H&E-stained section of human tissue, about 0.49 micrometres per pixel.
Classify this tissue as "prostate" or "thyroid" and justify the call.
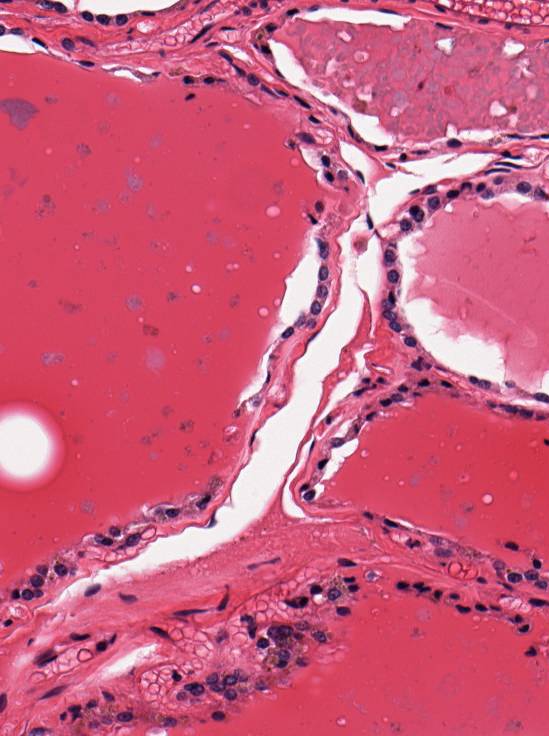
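Thyroid, not prostate. A few large, rounded follicles filled with pink material, separated by thin septa.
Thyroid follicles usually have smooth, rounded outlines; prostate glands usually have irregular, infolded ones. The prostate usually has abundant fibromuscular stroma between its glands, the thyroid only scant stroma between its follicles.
Lining: a single layer of flattened to low cuboidal cells, small dark nuclei. Contents: deep pink, largely homogeneous colloid, with scattered small purple-grey specks in the large left follicle.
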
